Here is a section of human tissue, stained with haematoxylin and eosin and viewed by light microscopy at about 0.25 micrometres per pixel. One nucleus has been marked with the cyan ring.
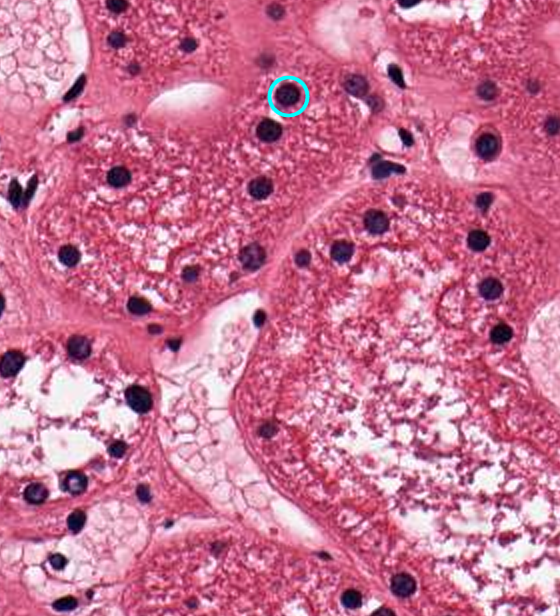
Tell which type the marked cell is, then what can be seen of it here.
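Proximal tubule cell. The nucleus is round and evenly dark, with a smooth edge. The cytoplasm around it is pink and coarsely granular, with small scattered clear spaces.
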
